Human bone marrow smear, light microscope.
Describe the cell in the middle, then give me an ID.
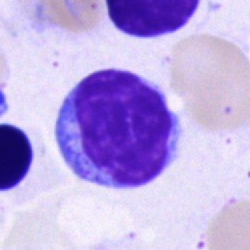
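Most of this cell is nucleus, leaving a crescent of cytoplasm mainly on the left. The chromatin's coarse and clumped, darker purple patches with paler streaks between them. Cytoplasm stains blue, with paler mottled patches among the blue on the left. That one's a lymphocyte.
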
